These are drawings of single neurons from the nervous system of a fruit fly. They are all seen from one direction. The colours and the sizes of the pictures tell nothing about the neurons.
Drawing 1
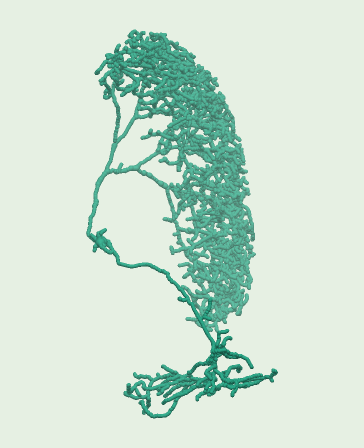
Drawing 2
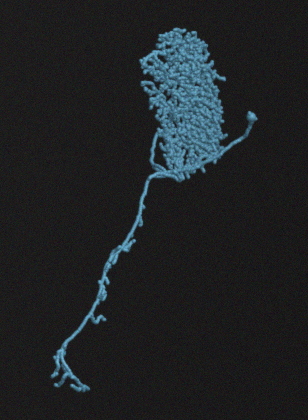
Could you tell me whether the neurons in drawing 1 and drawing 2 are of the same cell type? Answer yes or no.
no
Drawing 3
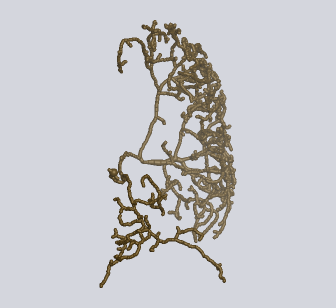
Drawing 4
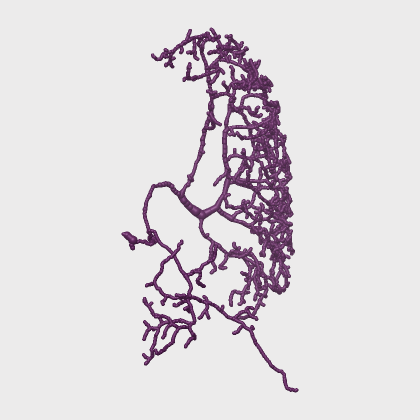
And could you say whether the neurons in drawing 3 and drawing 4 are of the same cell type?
yes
